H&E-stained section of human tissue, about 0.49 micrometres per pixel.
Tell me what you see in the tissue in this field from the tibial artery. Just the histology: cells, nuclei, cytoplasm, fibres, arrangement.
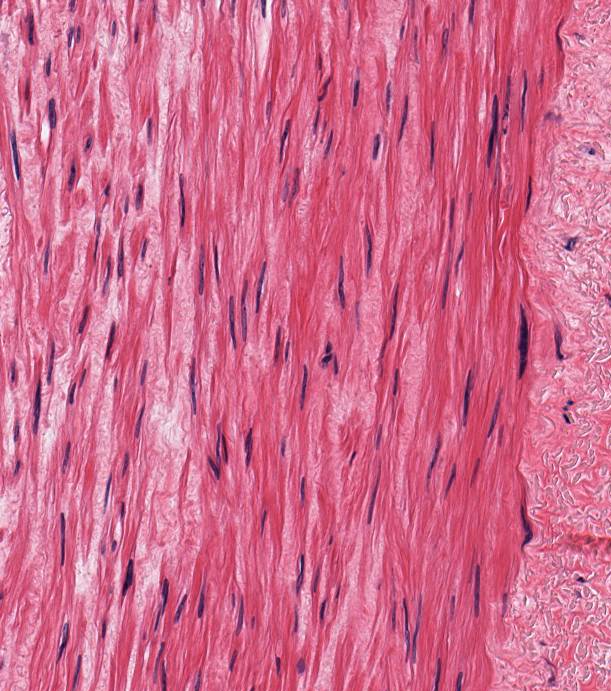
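Most of the field is occupied by a broad band of densely packed pink fibres, with a narrow paler strip along the right edge. Within the band the nuclei are dark blue, elongated and spindle-shaped, their long axes lying parallel to the direction of the fibres. They are scattered singly and fairly evenly, without forming clusters.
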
